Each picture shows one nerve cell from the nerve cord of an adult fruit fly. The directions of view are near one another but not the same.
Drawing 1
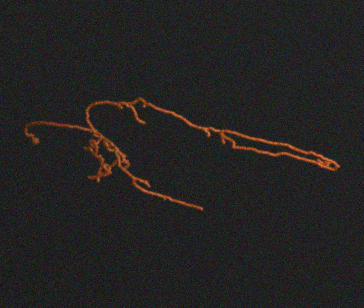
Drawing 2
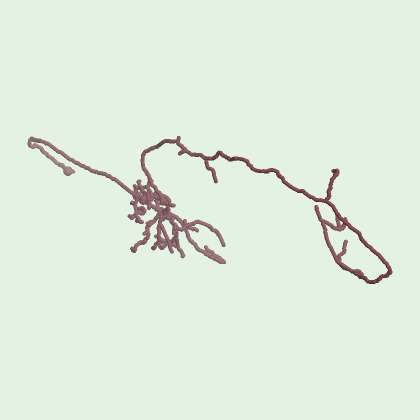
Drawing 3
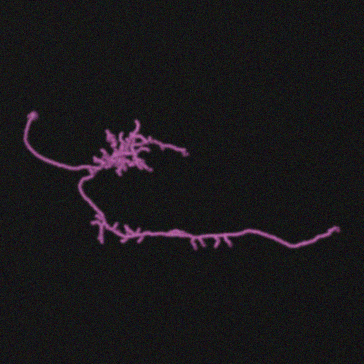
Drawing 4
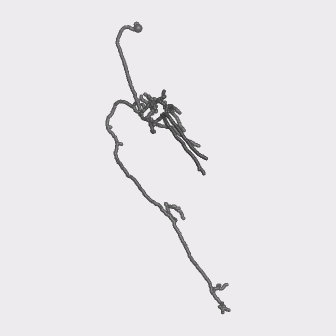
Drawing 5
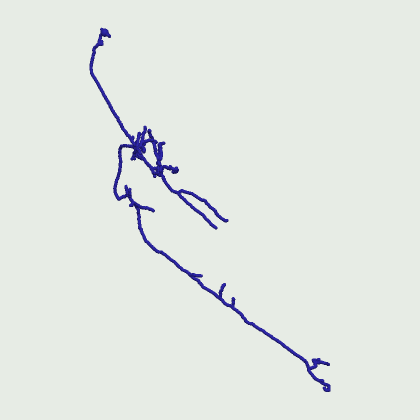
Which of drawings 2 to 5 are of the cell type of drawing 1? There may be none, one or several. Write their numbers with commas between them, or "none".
2, 4, 5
